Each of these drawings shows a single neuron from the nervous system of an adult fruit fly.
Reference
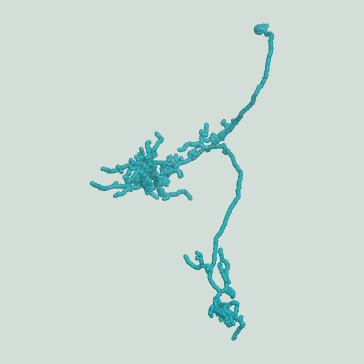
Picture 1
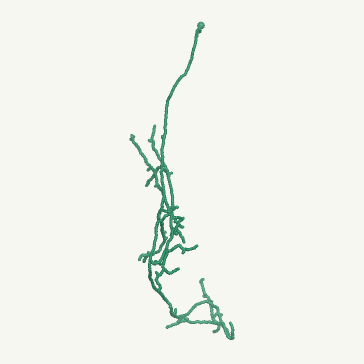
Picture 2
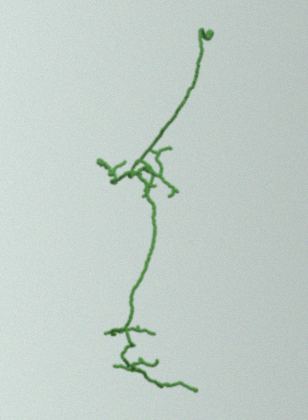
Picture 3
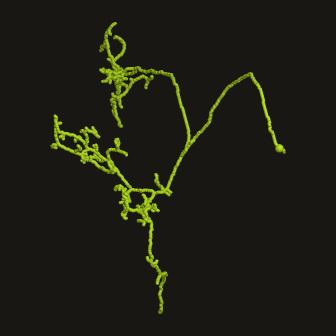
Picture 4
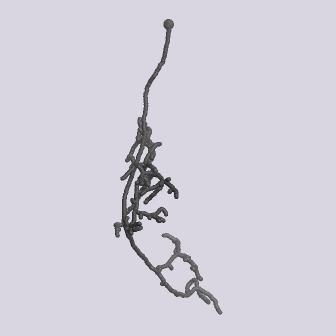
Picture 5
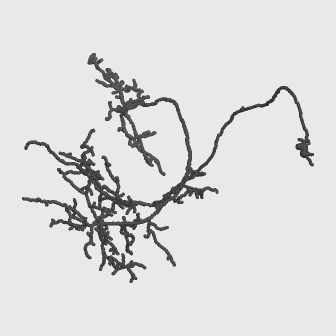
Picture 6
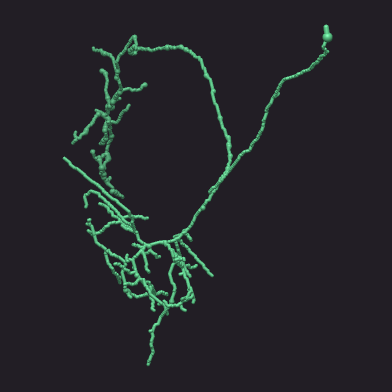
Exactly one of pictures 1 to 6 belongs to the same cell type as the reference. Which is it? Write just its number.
5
